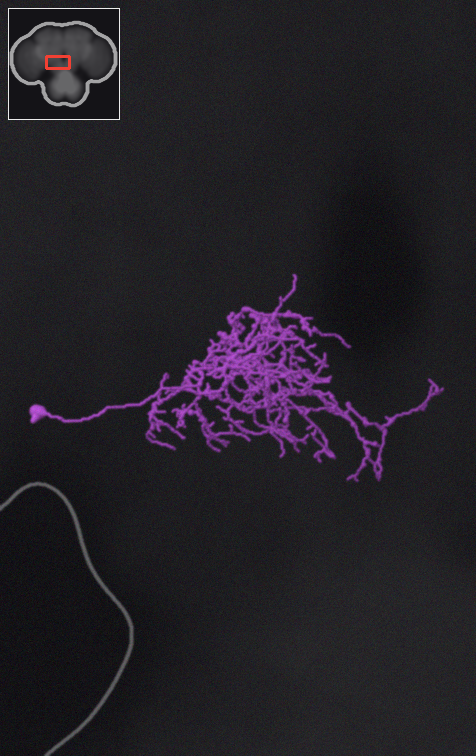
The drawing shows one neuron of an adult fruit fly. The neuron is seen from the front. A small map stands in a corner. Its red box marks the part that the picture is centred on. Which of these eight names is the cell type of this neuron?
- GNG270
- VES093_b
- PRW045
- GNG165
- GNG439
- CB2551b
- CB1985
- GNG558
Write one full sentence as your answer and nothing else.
This neuron is a member of the PRW045 cell type.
